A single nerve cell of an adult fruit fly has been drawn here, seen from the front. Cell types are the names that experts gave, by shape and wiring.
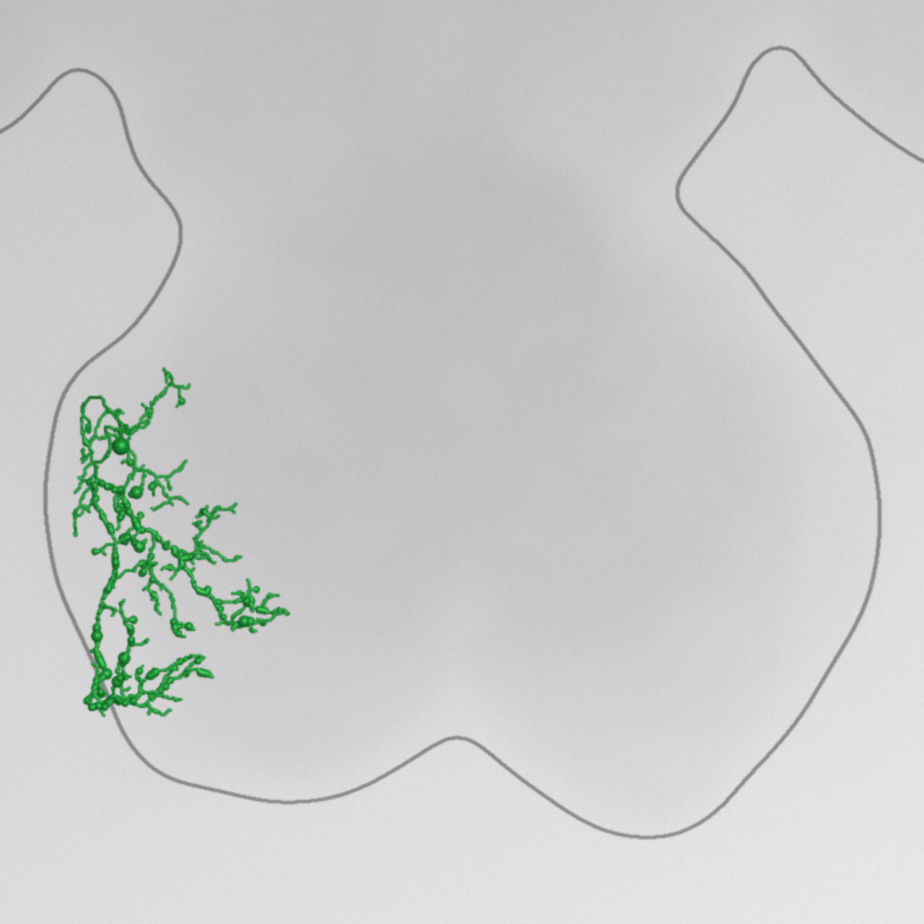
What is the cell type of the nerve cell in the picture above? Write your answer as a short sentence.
The cell type is IN19A061.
